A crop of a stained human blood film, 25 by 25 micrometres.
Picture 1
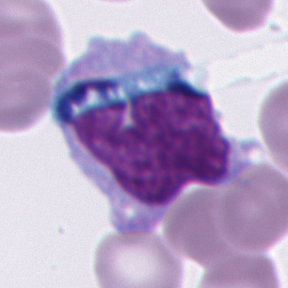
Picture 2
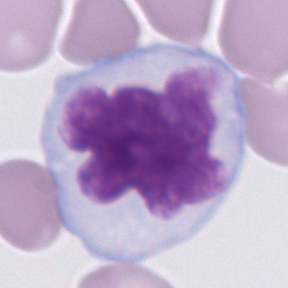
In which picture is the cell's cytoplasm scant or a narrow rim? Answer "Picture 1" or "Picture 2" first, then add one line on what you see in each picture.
Picture 1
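What picture 1 shows: The nucleus fills most of the cell and lies towards its lower right.
What picture 2 shows: The cytoplasm forms a wide, very pale blue-grey rim around the nucleus.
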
